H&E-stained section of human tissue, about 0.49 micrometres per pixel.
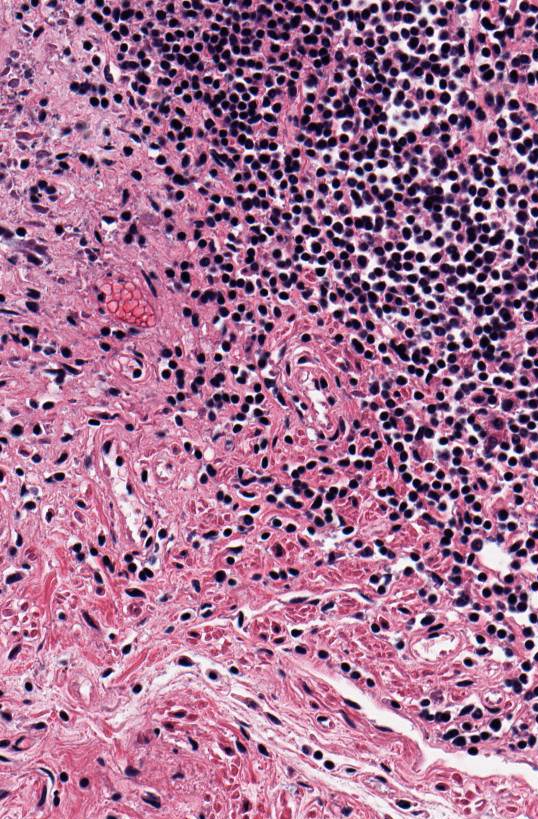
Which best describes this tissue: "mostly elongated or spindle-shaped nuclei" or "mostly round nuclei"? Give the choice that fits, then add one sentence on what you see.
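Mostly round nuclei. The packed cells in the upper right are lymphocytes with small round uniformly dark nuclei and scant cytoplasm.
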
